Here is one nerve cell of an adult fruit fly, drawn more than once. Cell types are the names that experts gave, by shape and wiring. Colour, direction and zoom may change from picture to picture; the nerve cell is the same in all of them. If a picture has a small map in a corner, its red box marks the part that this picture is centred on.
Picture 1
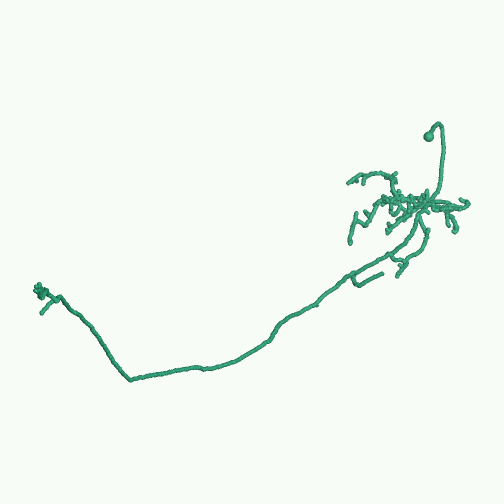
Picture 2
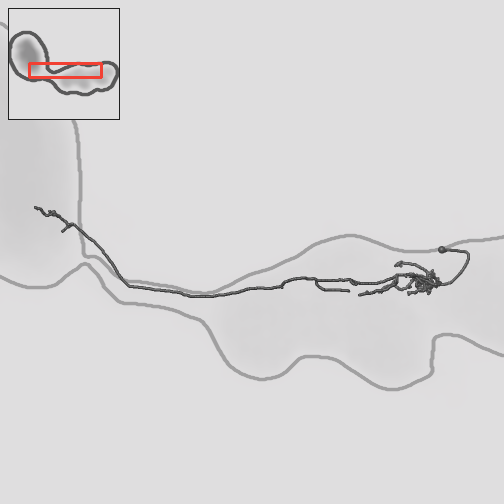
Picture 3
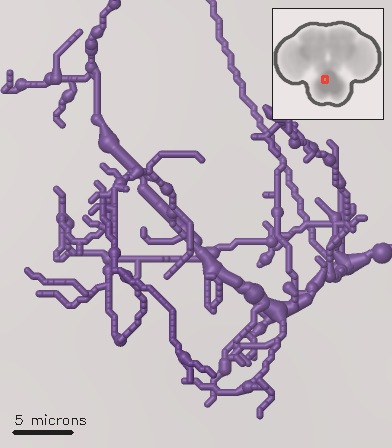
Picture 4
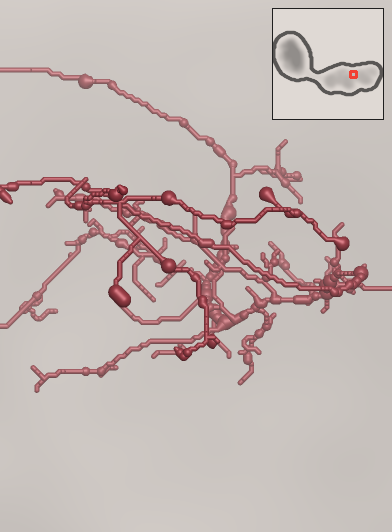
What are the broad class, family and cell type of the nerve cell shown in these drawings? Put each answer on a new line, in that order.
ascending neuron
hemilineage 19B
AN19B102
